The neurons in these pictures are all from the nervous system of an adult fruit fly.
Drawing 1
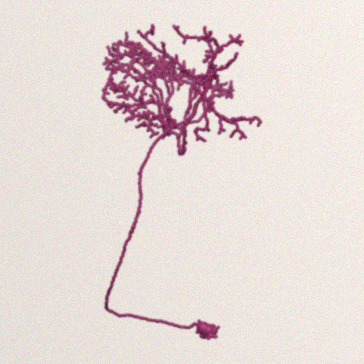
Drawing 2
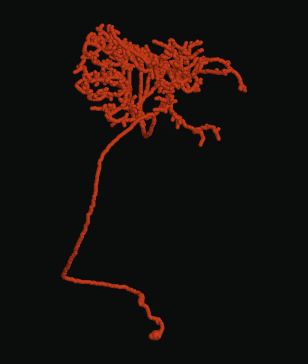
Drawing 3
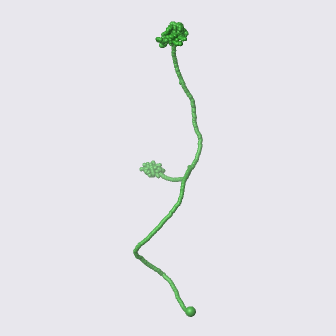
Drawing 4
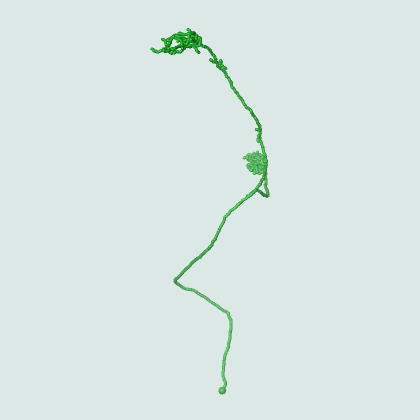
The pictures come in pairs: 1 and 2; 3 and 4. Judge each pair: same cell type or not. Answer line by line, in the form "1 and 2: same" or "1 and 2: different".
1 and 2: same
3 and 4: same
